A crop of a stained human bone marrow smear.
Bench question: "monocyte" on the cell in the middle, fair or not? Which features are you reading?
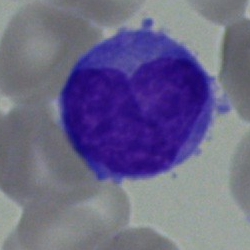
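Start with the outline, which is roughly round. The nucleus has a notch at its top edge that makes it heart-like.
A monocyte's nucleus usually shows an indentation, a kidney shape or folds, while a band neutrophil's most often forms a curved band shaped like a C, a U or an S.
That notch goes with monocyte rather than band neutrophil. The cytoplasm stains blue, with no visible granules.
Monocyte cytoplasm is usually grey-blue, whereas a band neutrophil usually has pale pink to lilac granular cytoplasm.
Both points go with monocyte and against band neutrophil. Small bleb-like projections stick out from the cell edge, and the cells around it without nuclei look pale grey. So yes, monocyte fits.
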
